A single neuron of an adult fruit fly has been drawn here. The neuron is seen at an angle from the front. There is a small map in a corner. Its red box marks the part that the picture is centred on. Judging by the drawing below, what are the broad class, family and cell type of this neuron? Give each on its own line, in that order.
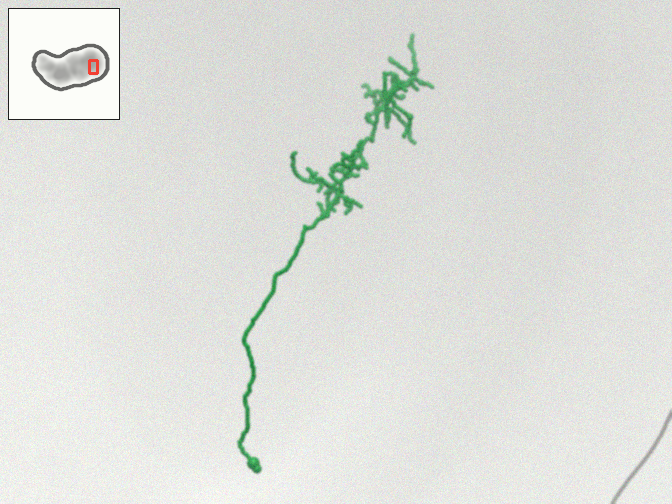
optic-lobe intrinsic neuron
Li
Li27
